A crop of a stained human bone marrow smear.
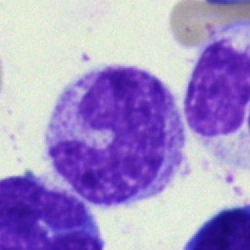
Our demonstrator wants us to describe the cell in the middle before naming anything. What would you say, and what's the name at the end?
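You'll see a deep notch cutting into the nucleus from the left. The cytoplasm is just a narrow rim around most of it, pale lilac-grey with a fine, faintly lilac granular texture. That's a band neutrophil.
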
